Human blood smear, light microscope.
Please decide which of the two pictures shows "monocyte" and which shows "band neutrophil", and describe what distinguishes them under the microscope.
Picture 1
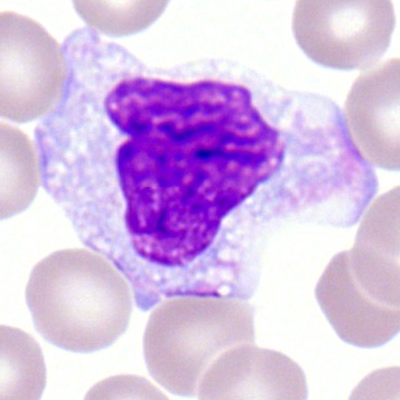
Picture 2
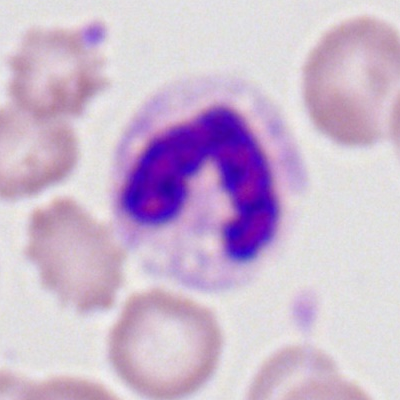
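The first picture is the monocyte, the second the band neutrophil. Look at the cytoplasm: the monocyte has a broad rim of abundant pale grey-blue, the band neutrophil plenty of pale pinkish-lilac.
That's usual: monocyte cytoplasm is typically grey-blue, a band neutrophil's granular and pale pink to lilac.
The monocyte's cytoplasm also holds fine, faint pinkish granules and many small clear vacuoles.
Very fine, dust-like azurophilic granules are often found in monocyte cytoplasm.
Its nucleus is one irregular, folded mass, not separate lobes, inside an irregular outline with several blunt angular corners. The band neutrophil, by contrast, is round and smooth, with dark purple, coarsely clumped chromatin and no large coarse coloured granules.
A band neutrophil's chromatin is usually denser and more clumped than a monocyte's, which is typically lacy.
Neither shows a nucleolus.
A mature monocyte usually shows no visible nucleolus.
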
